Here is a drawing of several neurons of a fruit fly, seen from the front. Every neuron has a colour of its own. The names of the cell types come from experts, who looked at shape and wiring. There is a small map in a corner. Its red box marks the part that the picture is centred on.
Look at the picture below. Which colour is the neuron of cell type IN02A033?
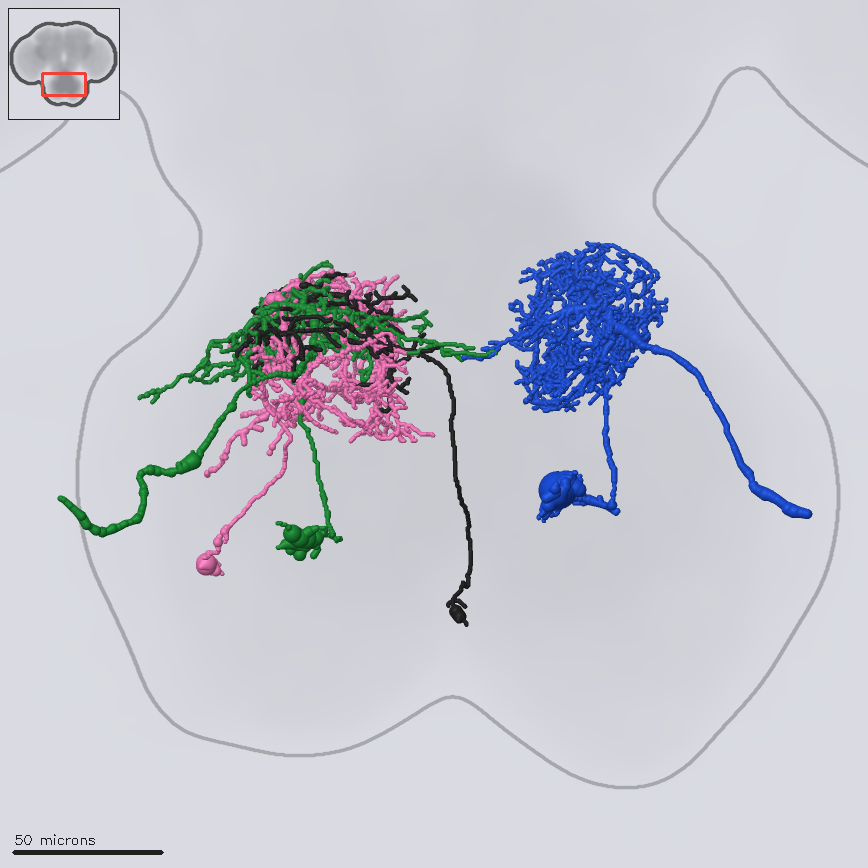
black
